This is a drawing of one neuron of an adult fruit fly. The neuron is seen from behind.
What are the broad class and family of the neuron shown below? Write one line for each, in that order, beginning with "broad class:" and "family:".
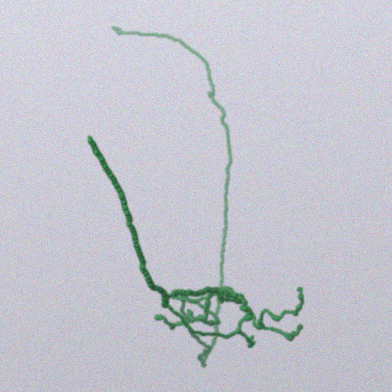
broad class: sensory neuron ascending to the brain
family: class mechanosensory proprioceptive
